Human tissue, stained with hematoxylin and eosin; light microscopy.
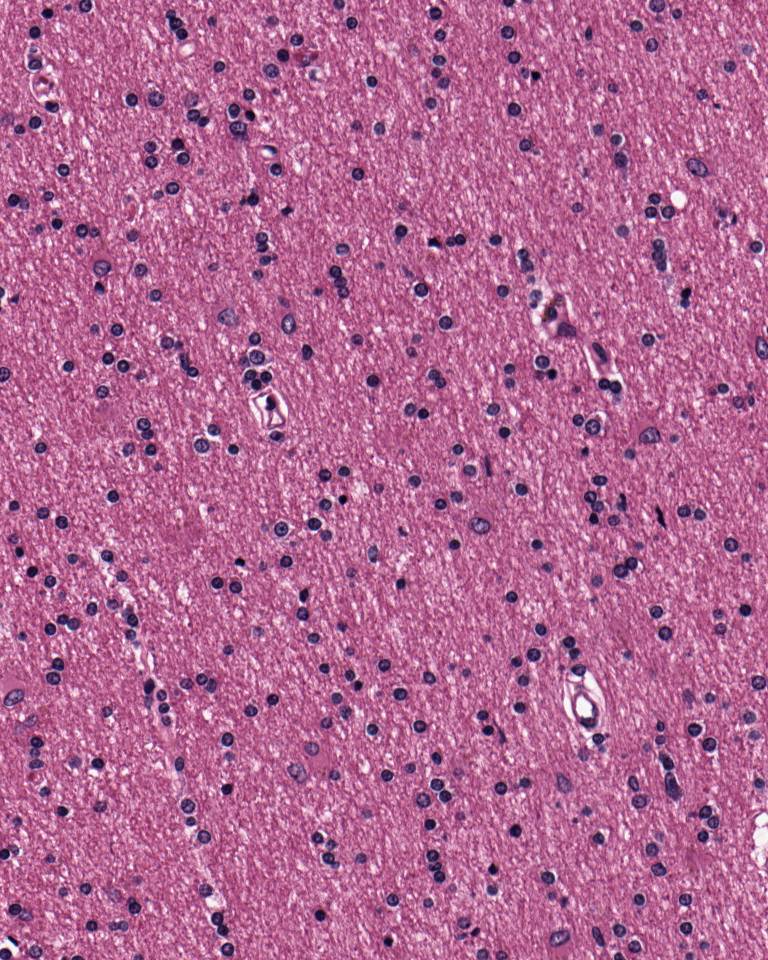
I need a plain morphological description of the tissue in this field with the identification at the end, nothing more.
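First, the background: fine, fibrillary and pink throughout, with small clear vacuoles scattered through it. Second, the nuclei: small and spread fairly evenly over the whole field, most of them round and dark, many sitting within a thin clear halo. Third, epithelium and glands: none anywhere in the field. The tissue is cerebral cortex.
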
